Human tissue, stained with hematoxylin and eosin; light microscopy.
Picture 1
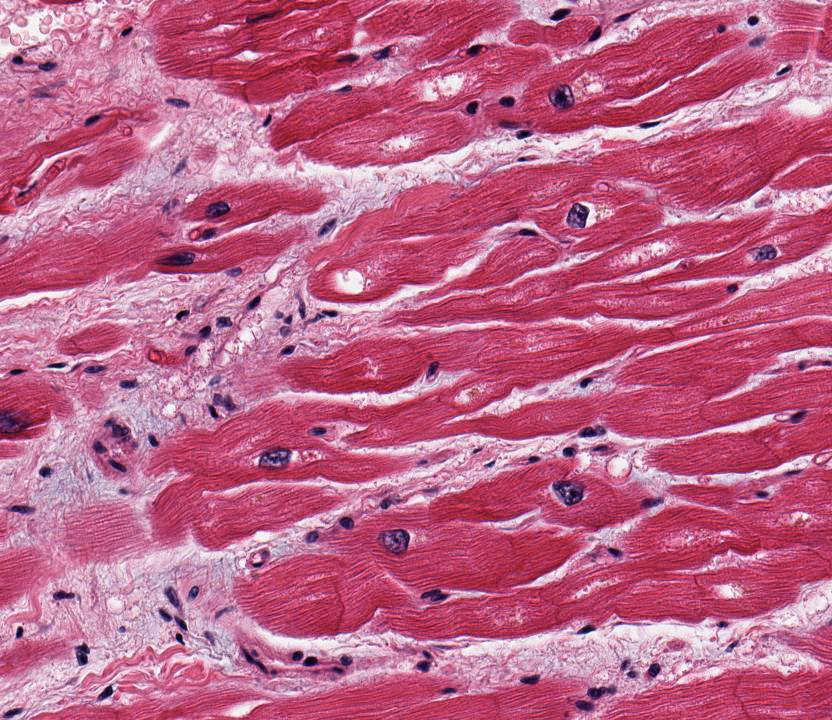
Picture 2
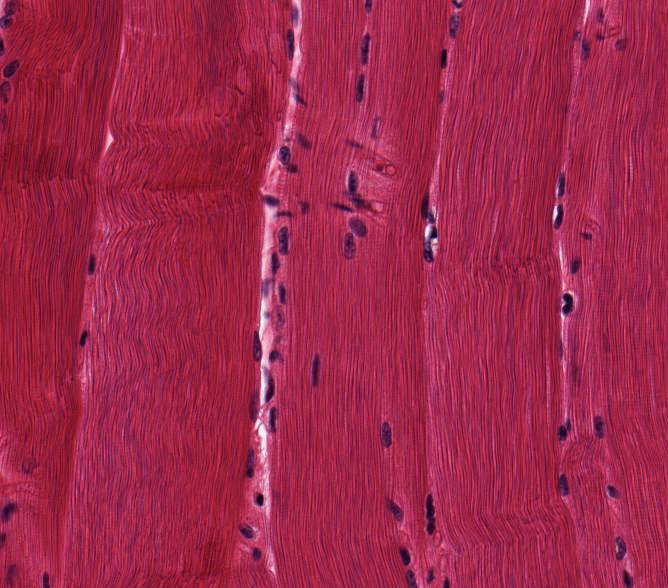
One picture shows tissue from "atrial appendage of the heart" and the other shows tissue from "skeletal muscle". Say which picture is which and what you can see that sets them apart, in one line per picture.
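Picture 1 shows tissue from the atrial appendage of the heart. The muscle cell nuclei lie centrally within the fibres.
Picture 2 shows tissue from the skeletal muscle. Most nuclei lie at the edges of the fibres rather than in their centres.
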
